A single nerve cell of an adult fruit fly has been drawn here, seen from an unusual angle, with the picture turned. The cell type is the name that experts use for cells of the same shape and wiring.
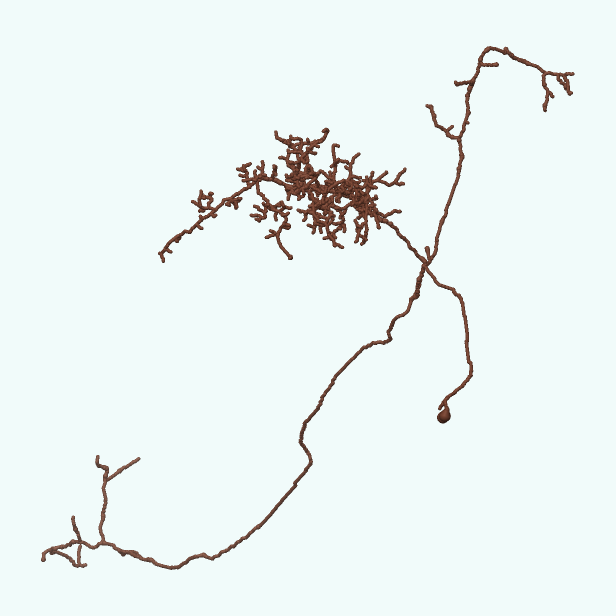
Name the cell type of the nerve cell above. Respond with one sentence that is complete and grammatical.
It is WED114 that this nerve cell is, by cell type.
